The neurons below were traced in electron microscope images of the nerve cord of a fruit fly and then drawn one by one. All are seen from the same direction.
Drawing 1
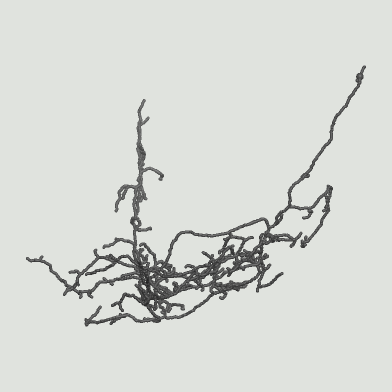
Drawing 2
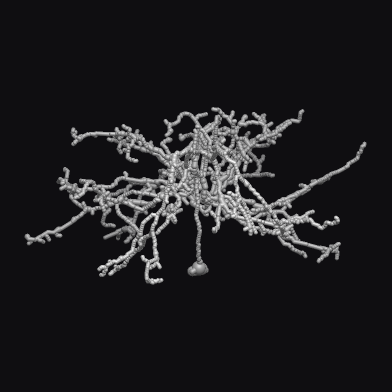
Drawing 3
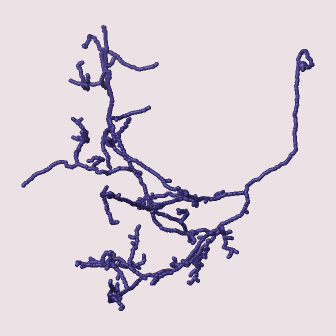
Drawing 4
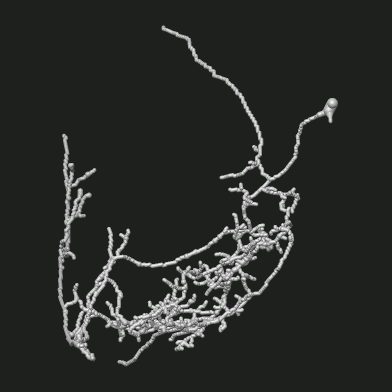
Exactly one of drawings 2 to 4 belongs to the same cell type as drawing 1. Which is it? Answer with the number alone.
4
